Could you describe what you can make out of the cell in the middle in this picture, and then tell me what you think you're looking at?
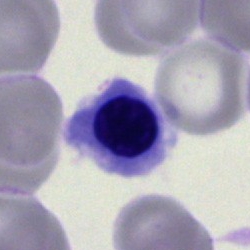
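Outline irregular, with small bumps and ragged tags along the edge. Nucleus off-centre; wider band of cytoplasm on the left. Chromatin very dark purple, dense throughout. No nucleolus visible. Erythroblast.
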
